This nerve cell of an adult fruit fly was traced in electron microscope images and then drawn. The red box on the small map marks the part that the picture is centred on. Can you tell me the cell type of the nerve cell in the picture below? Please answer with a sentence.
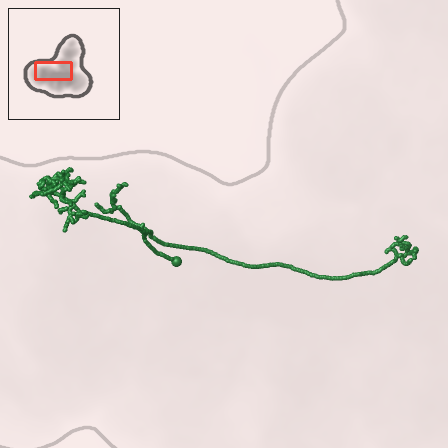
The cell type is CB2174.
